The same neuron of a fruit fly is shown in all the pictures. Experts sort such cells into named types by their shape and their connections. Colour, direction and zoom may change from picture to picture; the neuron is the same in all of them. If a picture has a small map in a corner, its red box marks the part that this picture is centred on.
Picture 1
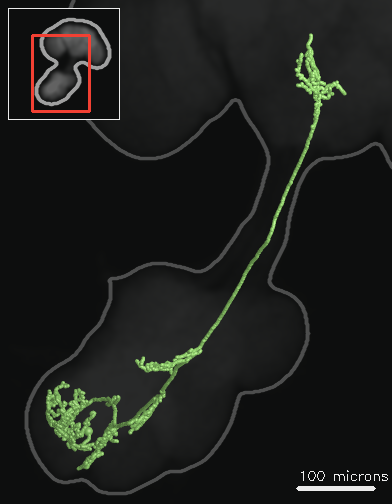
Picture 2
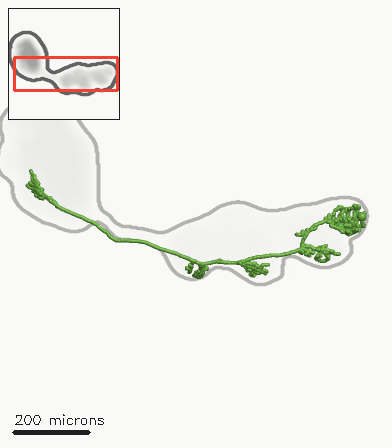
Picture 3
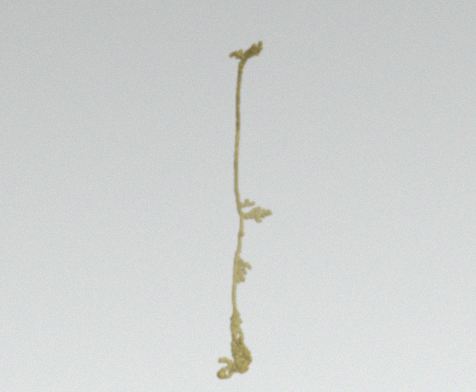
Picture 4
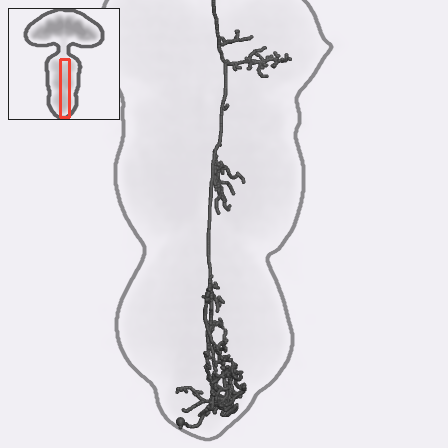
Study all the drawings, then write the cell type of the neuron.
ANXXX196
